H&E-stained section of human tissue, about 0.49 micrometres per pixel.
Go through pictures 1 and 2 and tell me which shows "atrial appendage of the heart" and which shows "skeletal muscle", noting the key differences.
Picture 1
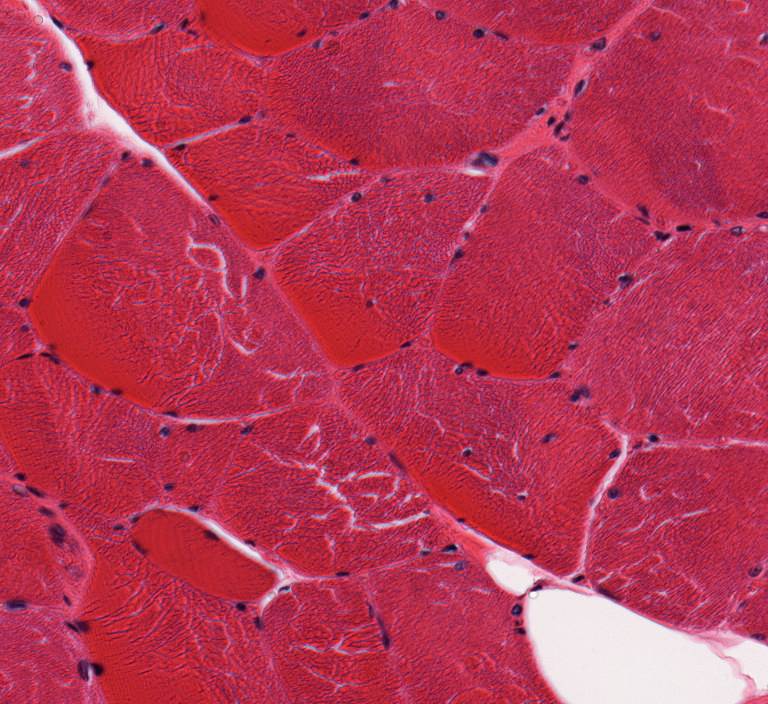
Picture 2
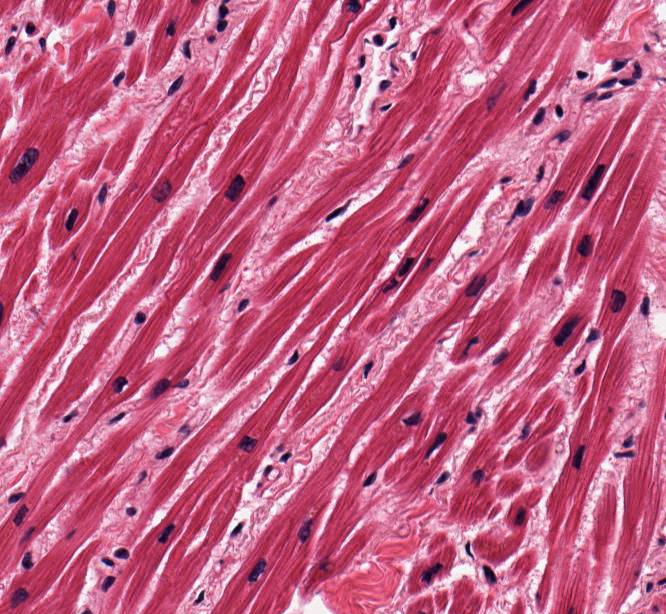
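Picture 1 is skeletal muscle; picture 2 is atrial appendage of the heart. In picture 1 the muscle fibre nuclei sit at the edges of the fibres, just inside their borders, whereas in picture 2 the muscle nuclei lie singly in the centres of the fibres. The fibres of picture 1 are closely packed and parted only by thin pale pink strands of endomysium; those of picture 2 branch and join neighbouring fibres instead of running as separate unbranched cylinders. Connective tissue is also arranged differently: picture 1 has one wider septum running diagonally from the upper left corner toward the centre, while in picture 2 pale pink wavy collagen fibres lie between the muscle fibres and form broader bands through the middle of the field. The muscle cytoplasm of picture 2 is deep pink with a fine lengthwise fibrillar texture, and in picture 1 thin white branching cracks run through the interior of several fibres.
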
